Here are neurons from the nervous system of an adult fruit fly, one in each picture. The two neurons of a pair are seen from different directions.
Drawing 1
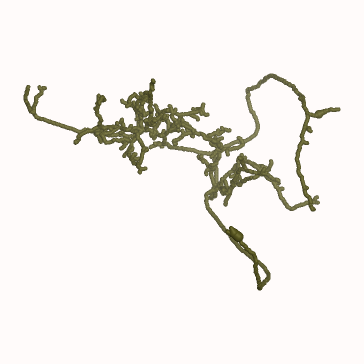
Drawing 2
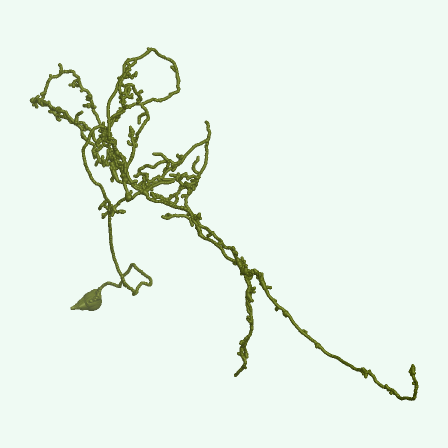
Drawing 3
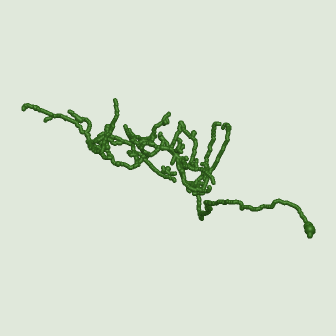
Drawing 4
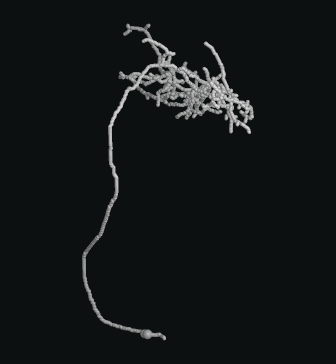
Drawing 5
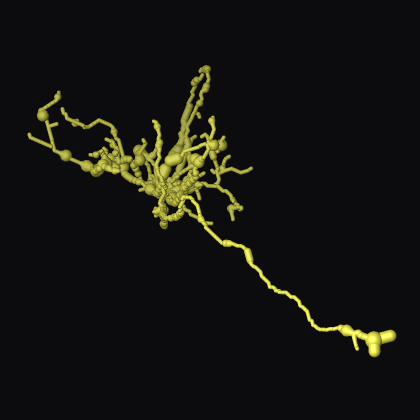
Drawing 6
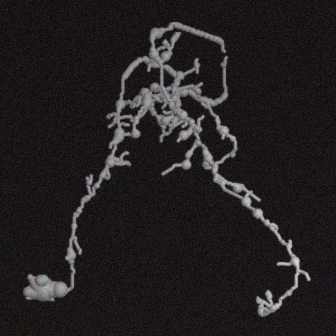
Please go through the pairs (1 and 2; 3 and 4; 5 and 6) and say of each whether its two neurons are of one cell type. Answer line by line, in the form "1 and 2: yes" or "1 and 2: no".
1 and 2: no
3 and 4: no
5 and 6: no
